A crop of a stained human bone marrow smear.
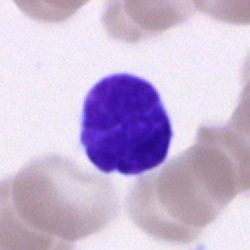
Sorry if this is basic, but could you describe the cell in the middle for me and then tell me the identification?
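Nearly the whole cell is taken up by the nucleus, with no clear rim of cytoplasm. Its chromatin stains a deep, dense violet throughout. A faint curved line crosses the middle of the nucleus, suggesting a fold. A small notch indents the lower edge of the cell. The cell is a lymphocyte.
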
